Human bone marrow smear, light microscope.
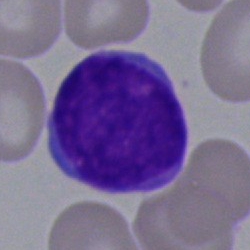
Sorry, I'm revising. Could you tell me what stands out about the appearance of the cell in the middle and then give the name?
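Roughly round with a smooth outline, the cell has dark purple chromatin of slightly mottled texture. Only a thin crescent of blue cytoplasm shows, widest at the lower left. The cell is a blast.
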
